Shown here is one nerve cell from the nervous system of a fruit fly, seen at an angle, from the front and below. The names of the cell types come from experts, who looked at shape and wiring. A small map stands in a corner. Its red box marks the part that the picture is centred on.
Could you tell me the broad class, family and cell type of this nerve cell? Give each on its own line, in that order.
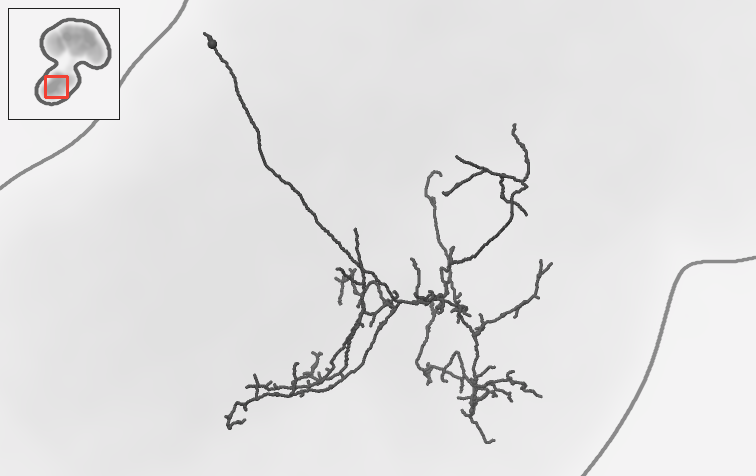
nerve-cord intrinsic neuron
hemilineage 09B
IN09B050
